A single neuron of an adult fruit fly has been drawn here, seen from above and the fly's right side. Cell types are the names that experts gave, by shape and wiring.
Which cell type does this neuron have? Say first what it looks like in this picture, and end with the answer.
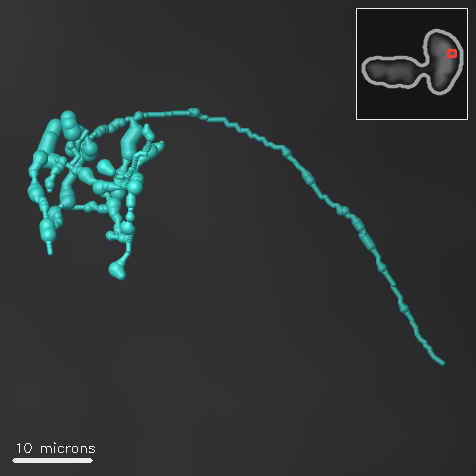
It lies in the brain. By the scale bar it is about 55 microns wide in this view. There are a dozen or fewer branch ends. It is a sensory neuron entering the brain. Its cell type is ORN_DP1l.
